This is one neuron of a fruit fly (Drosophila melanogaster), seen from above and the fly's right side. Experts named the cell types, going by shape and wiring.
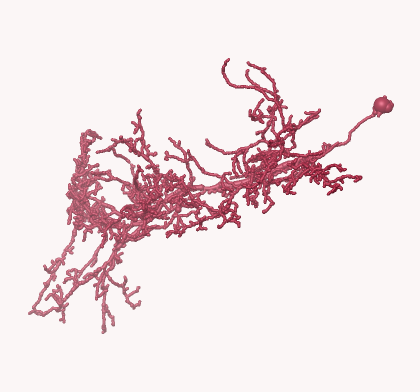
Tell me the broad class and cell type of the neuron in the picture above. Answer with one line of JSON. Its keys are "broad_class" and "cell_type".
{"broad_class": "central-brain intrinsic neuron", "cell_type": "PS059"}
